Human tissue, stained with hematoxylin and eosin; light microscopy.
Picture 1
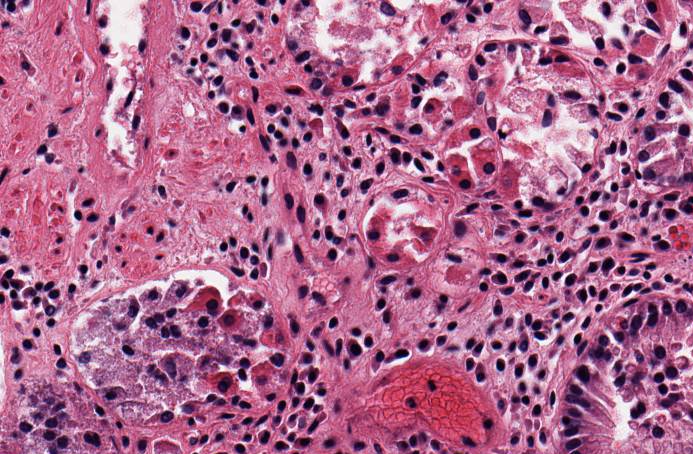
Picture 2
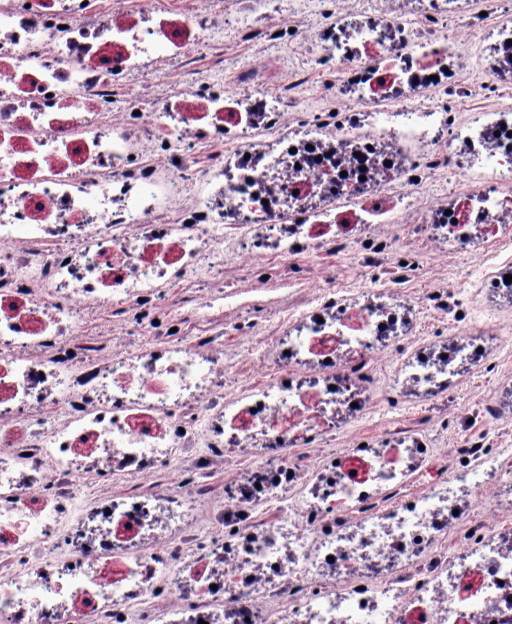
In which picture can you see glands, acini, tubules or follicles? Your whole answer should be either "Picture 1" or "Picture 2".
Picture 1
